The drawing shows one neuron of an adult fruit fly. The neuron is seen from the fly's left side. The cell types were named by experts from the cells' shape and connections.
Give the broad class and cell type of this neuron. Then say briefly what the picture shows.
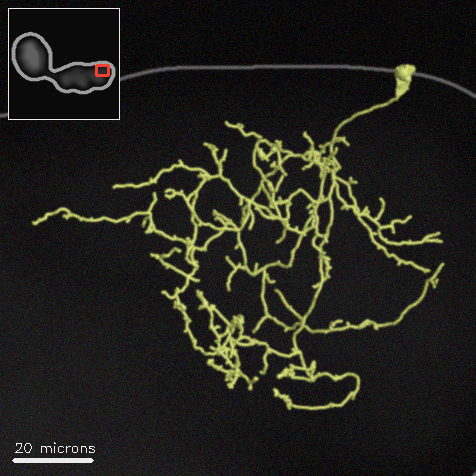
This is a nerve-cord intrinsic neuron. The cell type is INXXX436. By the scale bar it is about 110 microns wide in this view. Dozens of branch ends can be seen.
